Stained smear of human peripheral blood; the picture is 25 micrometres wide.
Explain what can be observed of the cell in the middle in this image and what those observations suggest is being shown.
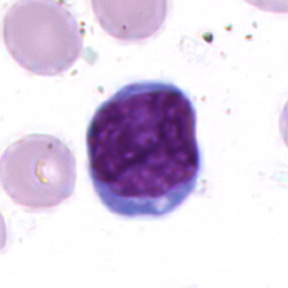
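The cell is about 12 micrometres across, with a smooth outline and no projections. Its nucleus is about 10 micrometres across and fills about 70% of the cell's area; no nucleolus is visible in it. The cytoplasm forms a narrow rim, widest below the nucleus, and shows no granules. It is a plasma cell.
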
